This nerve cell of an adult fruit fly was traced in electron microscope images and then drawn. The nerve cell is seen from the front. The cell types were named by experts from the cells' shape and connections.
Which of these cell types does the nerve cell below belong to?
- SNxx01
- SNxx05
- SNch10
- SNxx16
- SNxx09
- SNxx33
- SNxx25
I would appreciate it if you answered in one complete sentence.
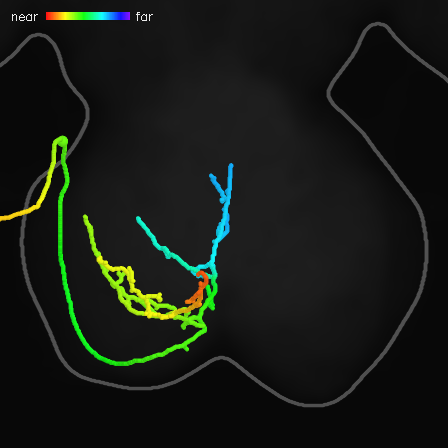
On the level of cell type, this nerve cell is SNxx25.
